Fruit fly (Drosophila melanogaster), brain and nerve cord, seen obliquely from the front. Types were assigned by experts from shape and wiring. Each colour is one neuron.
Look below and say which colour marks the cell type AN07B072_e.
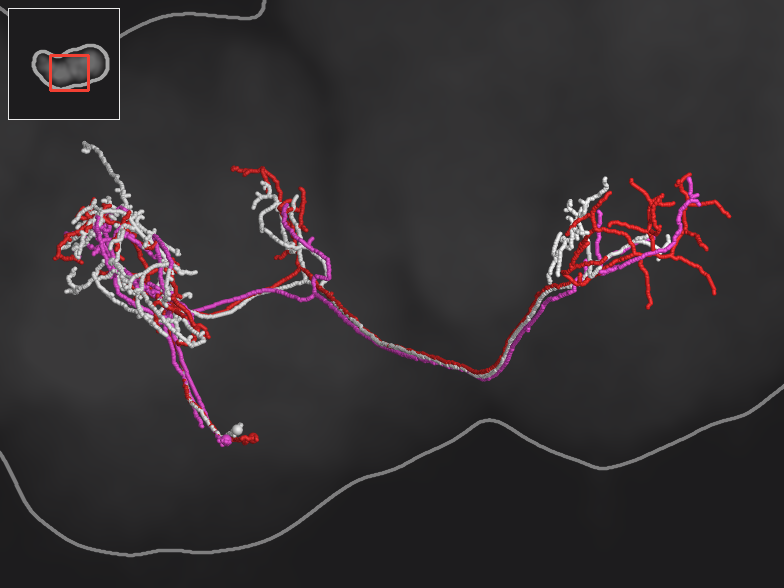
red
